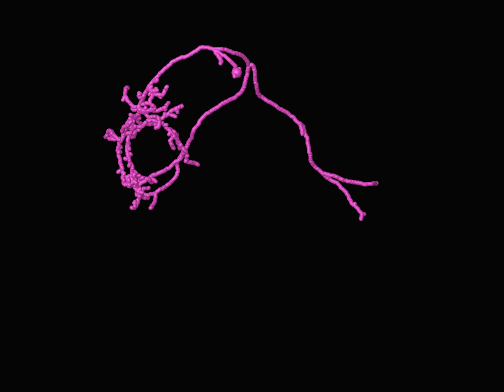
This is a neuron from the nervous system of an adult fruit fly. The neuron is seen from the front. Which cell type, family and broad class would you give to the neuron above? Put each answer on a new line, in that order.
SIP145m
hemilineage SMPad1
central-brain intrinsic neuron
